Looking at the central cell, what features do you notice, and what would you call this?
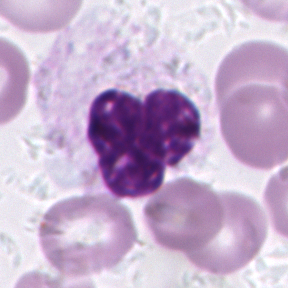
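Chromatin dark purple and densely clumped; no nucleoli visible. Cytoplasm mostly above and left of the nucleus, free of coarse dark granules. Cell: segmented neutrophil.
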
